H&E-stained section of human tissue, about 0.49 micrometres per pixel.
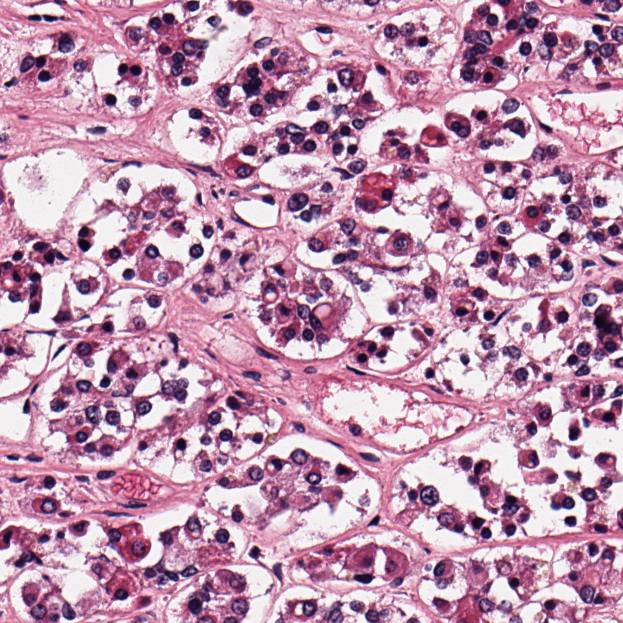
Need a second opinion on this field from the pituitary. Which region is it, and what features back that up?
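It is the pars distalis. Throughout the field the tissue is divided into rounded to oval nests by thin pink fibrous septa. Scattered cells in the nests have dense, deep pink cytoplasm that stands out against the paler cells around them.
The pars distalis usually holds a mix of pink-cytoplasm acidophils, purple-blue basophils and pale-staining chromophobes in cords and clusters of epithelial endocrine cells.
Within the nests the cells lie loosely, many sitting apart in clear space rather than in cohesive sheets. Much of the nest interior is pale to clear, with wispy, finely vacuolated material.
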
